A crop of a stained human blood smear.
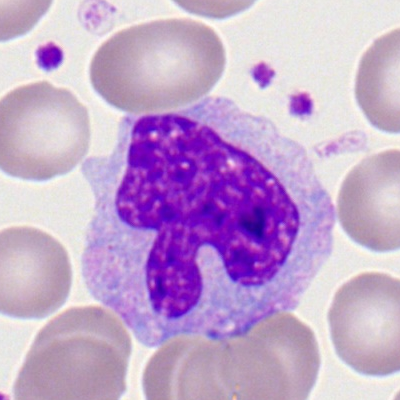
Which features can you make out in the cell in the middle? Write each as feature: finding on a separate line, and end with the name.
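Outline: irregular, small ruffled bulges along the edge
Nucleus: folded, one lobe bending downward from the main mass
Cytoplasm colour: pale grey-blue
Granules: fine, faint, pinkish, within the cytoplasm
Name: monocyte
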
